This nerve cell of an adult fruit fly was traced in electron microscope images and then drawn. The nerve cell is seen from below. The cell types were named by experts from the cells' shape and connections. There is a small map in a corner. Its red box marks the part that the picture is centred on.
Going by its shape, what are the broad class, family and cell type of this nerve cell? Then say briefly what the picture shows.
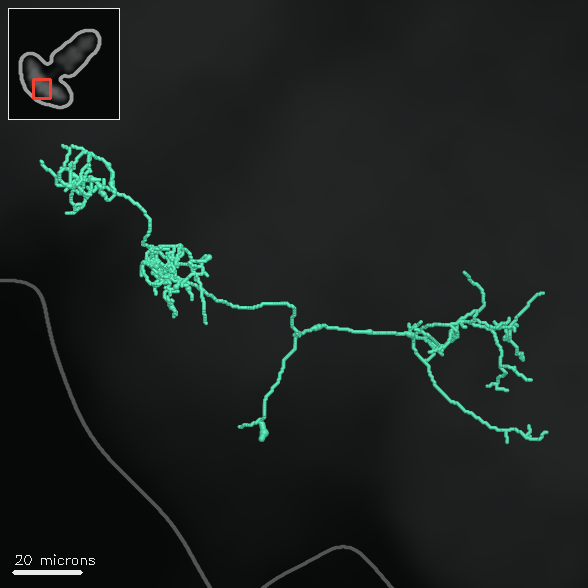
This is a central-brain intrinsic neuron. The name of its family is class DAN. It is of cell type PAM04. Its cell body lies at the bottom of the picture. By the scale bar it is about 150 microns wide in this view. The picture shows dozens of branch ends.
